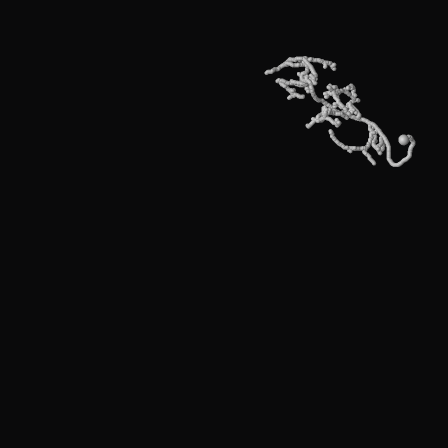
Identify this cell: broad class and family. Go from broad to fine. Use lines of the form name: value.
broad class: central-brain intrinsic neuron
family: hemilineage LHa1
